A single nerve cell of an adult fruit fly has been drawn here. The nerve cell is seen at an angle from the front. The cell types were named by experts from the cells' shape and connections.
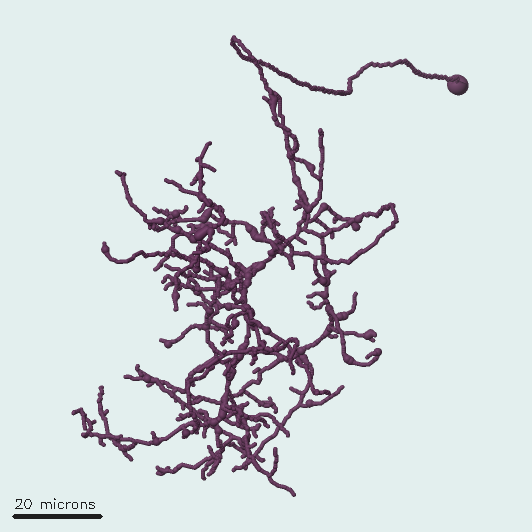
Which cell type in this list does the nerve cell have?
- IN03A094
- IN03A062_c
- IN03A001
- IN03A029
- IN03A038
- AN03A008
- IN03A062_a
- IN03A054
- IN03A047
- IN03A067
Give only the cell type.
IN03A067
